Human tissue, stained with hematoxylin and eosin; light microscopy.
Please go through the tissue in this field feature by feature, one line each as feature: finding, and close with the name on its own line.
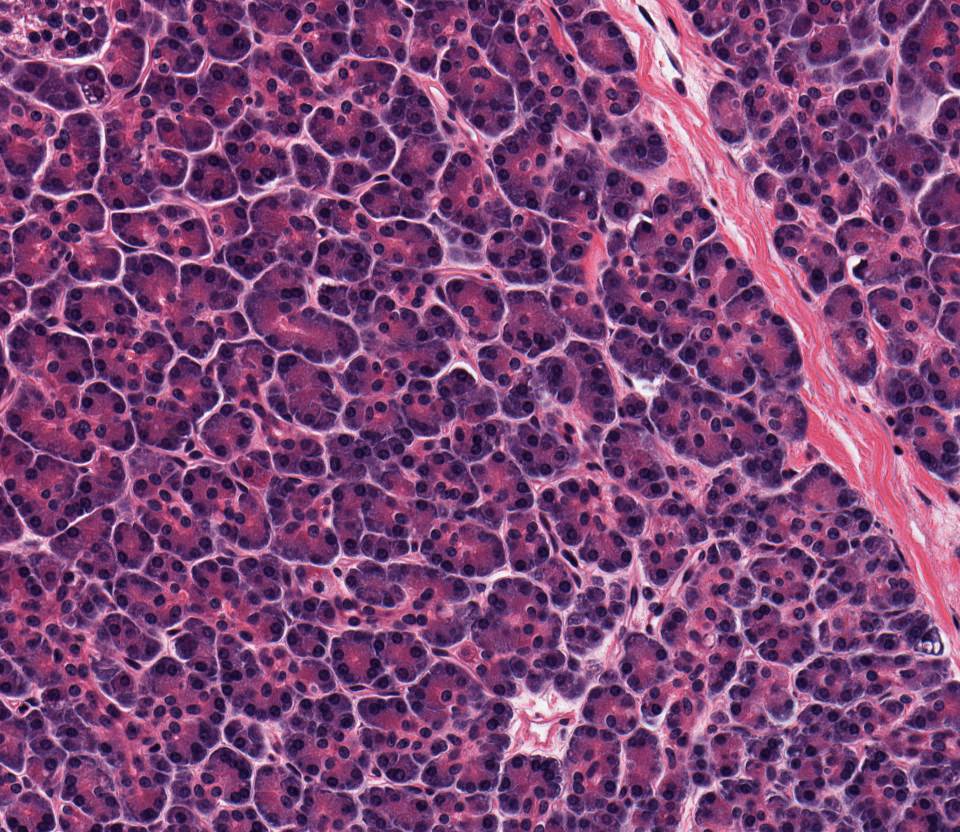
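Field: nearly filled by closely packed small rounded glandular units, very little tissue between
Units: acini of pyramidal cells around a tiny, barely visible central lumen
Cytoplasm: purple-staining toward base, pink-staining toward acinar centre
Nuclei: round, dark, toward outer edge of each acinus
Tissue: pancreas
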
